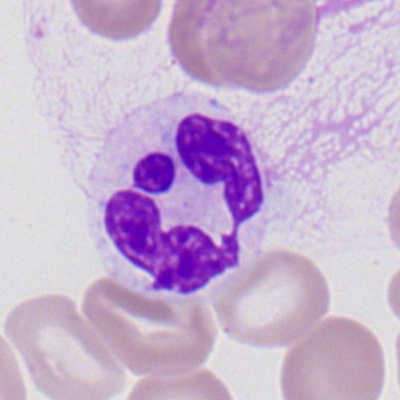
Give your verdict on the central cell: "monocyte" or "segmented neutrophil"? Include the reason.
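I'd call this a segmented neutrophil rather than a monocyte. What settles it for me is the nucleus, which is split into several separate lobes.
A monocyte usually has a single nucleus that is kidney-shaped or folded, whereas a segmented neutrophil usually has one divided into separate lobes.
Here the lobes curve around a central area of pale cytoplasm. The chromatin is dark purple and coarsely clumped, and I see no coarse, brightly coloured granules in the cytoplasm.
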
